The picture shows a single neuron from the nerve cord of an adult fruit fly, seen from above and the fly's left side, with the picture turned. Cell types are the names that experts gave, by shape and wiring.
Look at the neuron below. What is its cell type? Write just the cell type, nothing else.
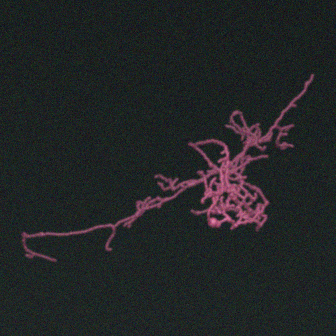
IN17A109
